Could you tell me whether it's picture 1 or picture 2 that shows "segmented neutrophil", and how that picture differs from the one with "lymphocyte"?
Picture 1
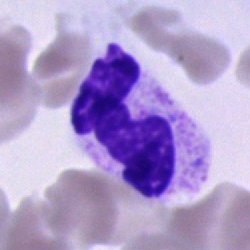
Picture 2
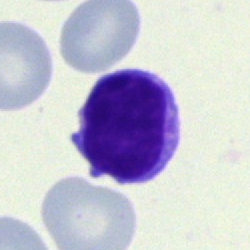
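The first picture is the segmented neutrophil, and the second is a lymphocyte. In the neutrophil the nucleus is long and curved, with indentations along it, whereas in the lymphocyte it fills most of a roughly round cell. Both have dark purple chromatin: condensed into clumps in the neutrophil, dense in the lymphocyte.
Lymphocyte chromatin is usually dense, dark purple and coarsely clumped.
No nucleoli show in the neutrophil's nucleus.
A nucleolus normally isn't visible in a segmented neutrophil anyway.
The cytoplasm differs too: the neutrophil has pale lilac cytoplasm lying mostly on the right, with no vacuoles, while the lymphocyte has only a scant, thin crescent on the right, paler purple than its nucleus.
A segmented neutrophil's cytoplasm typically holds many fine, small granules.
One more thing on the lymphocyte: small blunt projections stick out from its lower left edge.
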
